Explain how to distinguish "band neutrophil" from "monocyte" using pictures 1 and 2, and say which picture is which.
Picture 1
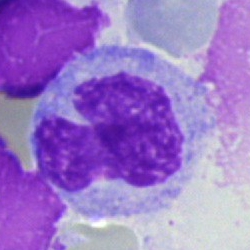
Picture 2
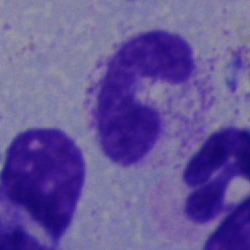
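You've got a monocyte in picture 1 and a band neutrophil in picture 2. The monocyte's nucleus is deeply indented by a cleft from the upper left; the band neutrophil's is bent into a C opening right.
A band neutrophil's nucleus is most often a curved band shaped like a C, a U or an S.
Both have dark purple chromatin, clumped with small pale spots in the monocyte, dense throughout in the band neutrophil, which shows no nucleoli.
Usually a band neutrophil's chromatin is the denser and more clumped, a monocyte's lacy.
The monocyte has a moderate rim of pale grey-blue cytoplasm; the band neutrophil's pale cytoplasm lies mostly within the nuclear curve and around its rim.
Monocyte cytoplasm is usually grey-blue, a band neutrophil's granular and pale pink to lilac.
Neither shows clear vacuoles. And the monocyte's outline is round and smooth, no projections, while the band neutrophil's outer edge is faint and hard to trace.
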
